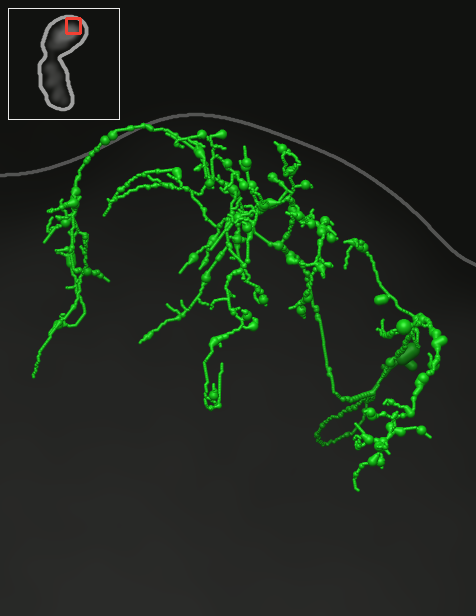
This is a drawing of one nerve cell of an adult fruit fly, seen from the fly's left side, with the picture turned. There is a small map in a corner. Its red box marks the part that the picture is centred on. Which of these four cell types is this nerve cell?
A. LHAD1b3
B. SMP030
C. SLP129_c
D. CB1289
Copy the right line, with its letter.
B. SMP030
